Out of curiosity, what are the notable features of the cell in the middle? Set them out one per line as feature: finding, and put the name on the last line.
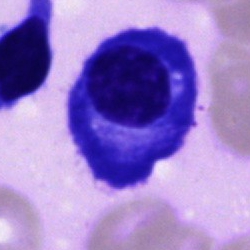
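Nucleus position: off-centre, toward the top of the cell
Cytoplasm below nucleus: a paler zone
Granules: none seen in the cytoplasm
Outline: slightly uneven
Name: plasma cell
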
